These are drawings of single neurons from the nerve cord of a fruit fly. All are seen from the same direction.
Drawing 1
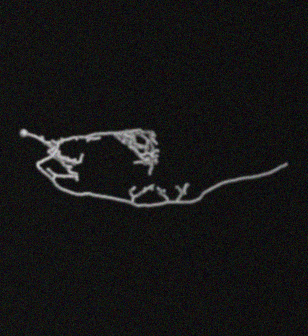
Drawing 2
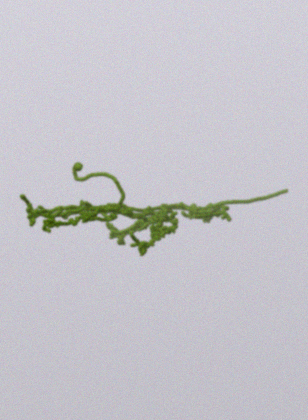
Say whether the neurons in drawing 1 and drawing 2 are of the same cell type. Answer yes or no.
no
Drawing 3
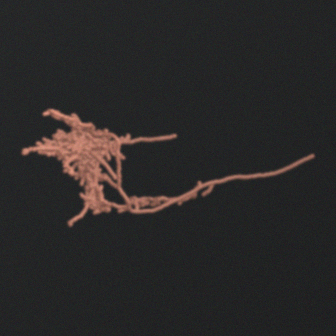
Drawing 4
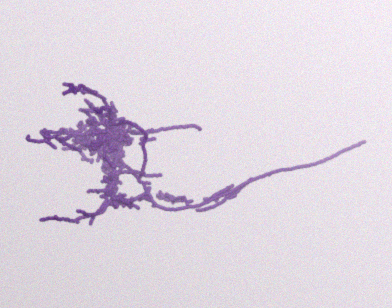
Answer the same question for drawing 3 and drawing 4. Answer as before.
yes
